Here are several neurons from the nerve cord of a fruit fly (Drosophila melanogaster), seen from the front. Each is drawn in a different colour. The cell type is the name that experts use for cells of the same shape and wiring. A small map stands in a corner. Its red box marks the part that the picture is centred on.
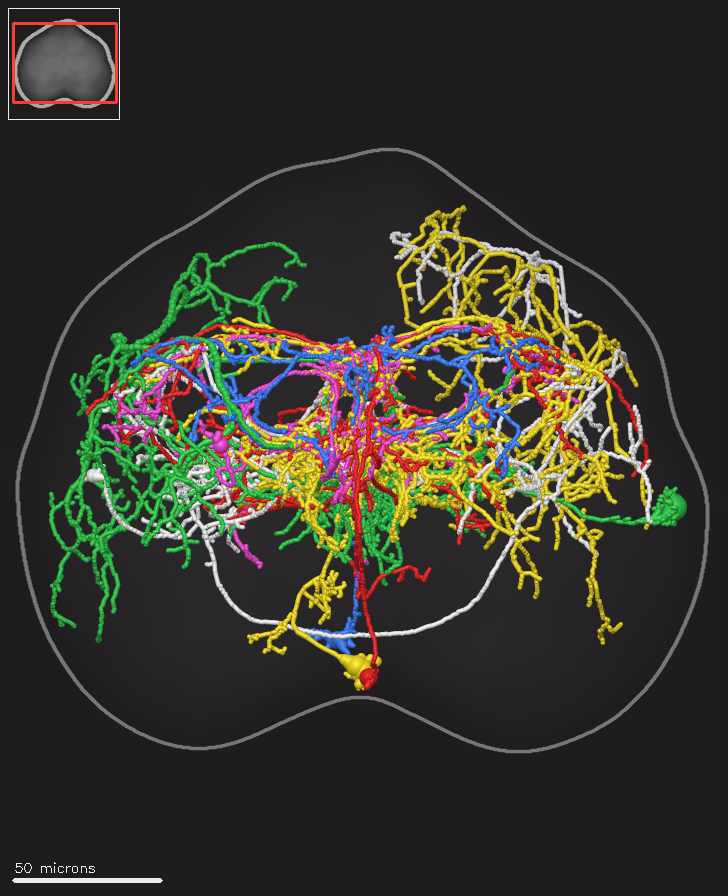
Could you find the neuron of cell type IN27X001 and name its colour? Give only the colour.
yellow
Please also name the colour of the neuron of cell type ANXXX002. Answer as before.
green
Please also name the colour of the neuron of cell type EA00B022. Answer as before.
blue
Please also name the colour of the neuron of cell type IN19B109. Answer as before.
white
